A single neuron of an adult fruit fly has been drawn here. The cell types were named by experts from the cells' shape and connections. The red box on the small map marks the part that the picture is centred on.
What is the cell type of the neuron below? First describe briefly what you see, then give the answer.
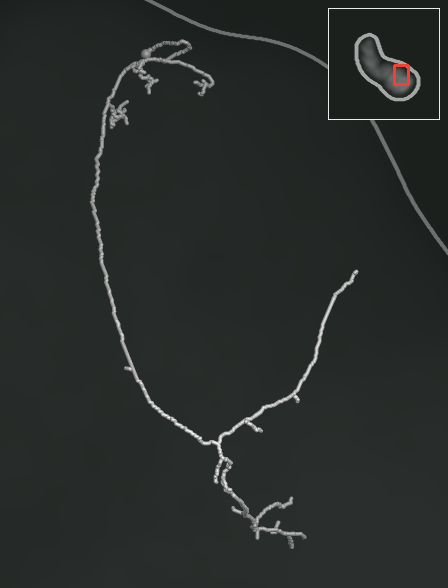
In this view it is taller than it is wide. This is a central-brain intrinsic neuron. The cell type is KCa'b'-m.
